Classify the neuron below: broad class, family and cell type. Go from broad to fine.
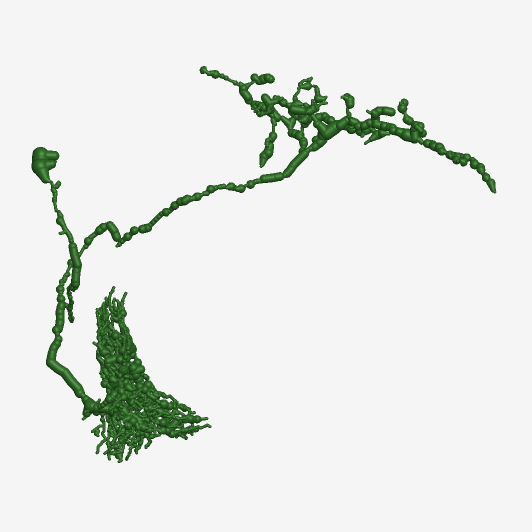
central-brain intrinsic neuron; MBON; MBON07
